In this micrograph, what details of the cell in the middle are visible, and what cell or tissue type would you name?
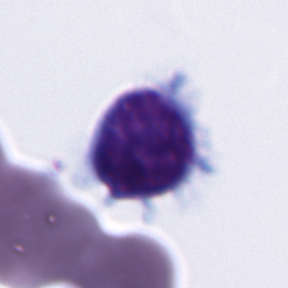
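The cell body looks roughly round. The nucleus fills almost all of it. Fine, hair-like projections stick out from the surface, most plentiful on the right side. No granules show in the cytoplasm. So this is a hairy cell.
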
